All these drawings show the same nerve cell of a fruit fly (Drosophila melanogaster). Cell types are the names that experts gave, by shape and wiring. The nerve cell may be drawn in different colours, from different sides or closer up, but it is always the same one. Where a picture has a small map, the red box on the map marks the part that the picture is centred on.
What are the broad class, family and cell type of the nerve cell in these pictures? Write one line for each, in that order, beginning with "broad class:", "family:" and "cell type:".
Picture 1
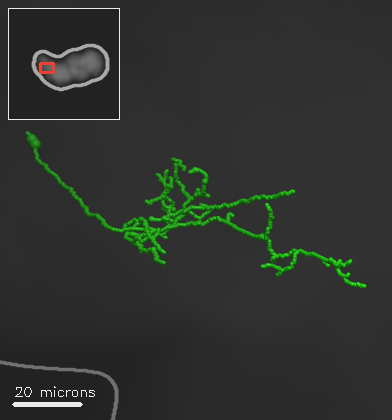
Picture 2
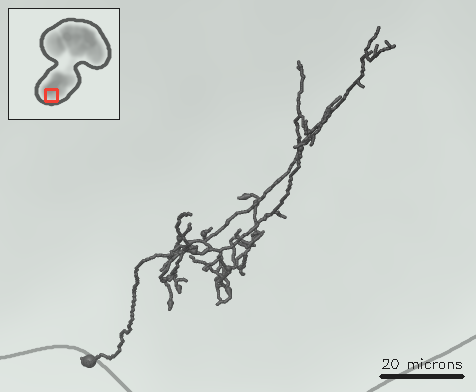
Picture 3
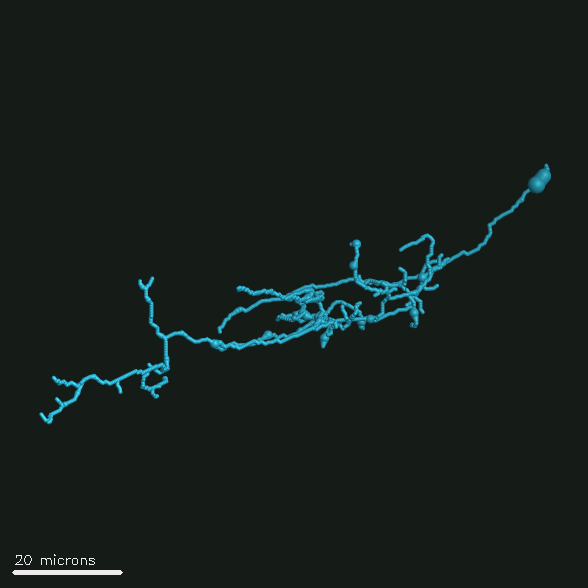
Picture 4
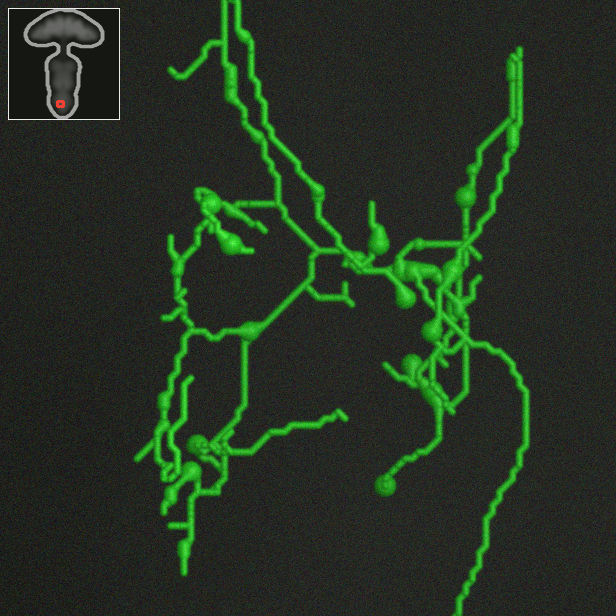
broad class: nerve-cord intrinsic neuron
family: hemilineage 01B
cell type: IN01B098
